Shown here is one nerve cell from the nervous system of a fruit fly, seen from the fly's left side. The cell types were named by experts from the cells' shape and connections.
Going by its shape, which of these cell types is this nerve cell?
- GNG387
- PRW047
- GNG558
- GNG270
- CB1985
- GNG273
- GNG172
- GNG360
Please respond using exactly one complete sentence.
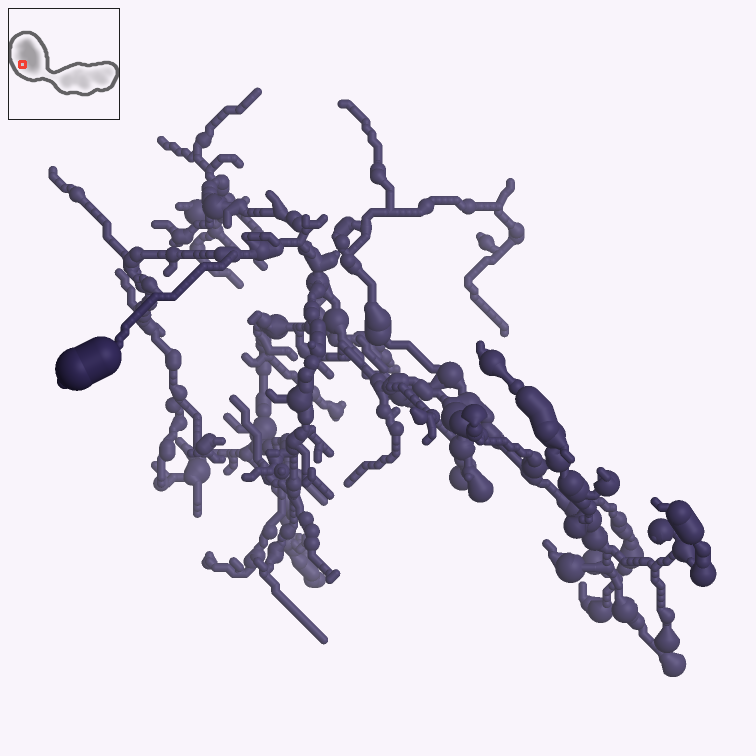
This nerve cell is classified under the cell type GNG360.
